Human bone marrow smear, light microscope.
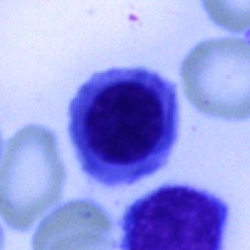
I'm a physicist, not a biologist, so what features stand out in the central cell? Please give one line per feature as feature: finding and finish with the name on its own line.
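Chromatin: dark purple and, as far as I can judge, densely condensed
Cytoplasm: a blue rim, wider at the bottom of the cell than at the top
Granules: none that I can make out in the cytoplasm
Vacuoles: none seen either
Name: erythroblast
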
